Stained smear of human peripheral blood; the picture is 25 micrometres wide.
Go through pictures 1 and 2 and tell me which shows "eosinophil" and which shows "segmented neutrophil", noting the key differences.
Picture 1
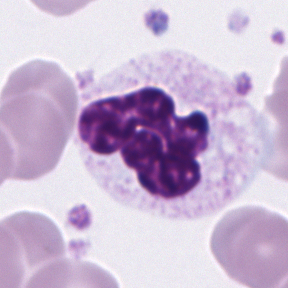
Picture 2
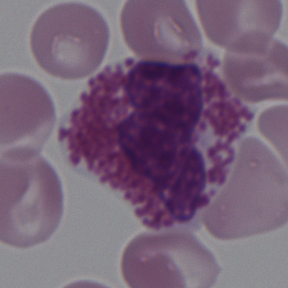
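Picture 1 shows the segmented neutrophil, and picture 2 shows the eosinophil. The clearest difference lies in the granules, so let's start there. In picture 1, fine pinkish-violet granules are scattered through the cytoplasm.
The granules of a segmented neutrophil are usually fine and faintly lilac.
In picture 2, the cytoplasm is packed with coarse, round, reddish-purple granules that are similar in size to one another.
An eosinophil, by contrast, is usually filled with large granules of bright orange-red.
Those granules in picture 2 lie mainly around the nucleus and leave its outline clearly visible, and the nucleus itself is divided into lobes by indentations along its sides. That cell is about 16 micrometres across. Back in picture 1, the cell outline is roughly round and smooth, the nucleus lies toward the left side of the cell, and its chromatin stains dark purple.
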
